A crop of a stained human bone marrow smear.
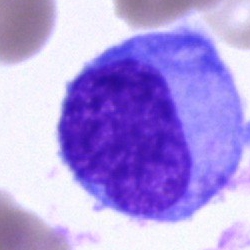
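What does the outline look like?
Smooth and rounded.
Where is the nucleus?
Off-centre, pushed toward the left, with a moderate rim of blue cytoplasm mostly to its right.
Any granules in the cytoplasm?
None that I can see.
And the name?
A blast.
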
